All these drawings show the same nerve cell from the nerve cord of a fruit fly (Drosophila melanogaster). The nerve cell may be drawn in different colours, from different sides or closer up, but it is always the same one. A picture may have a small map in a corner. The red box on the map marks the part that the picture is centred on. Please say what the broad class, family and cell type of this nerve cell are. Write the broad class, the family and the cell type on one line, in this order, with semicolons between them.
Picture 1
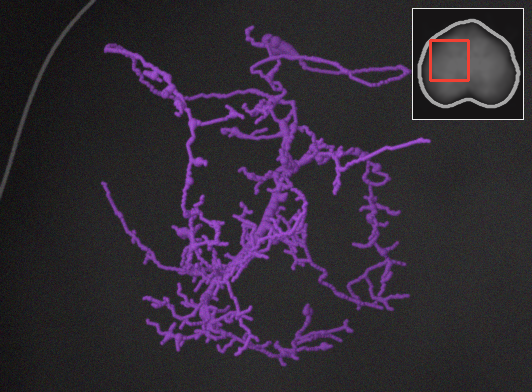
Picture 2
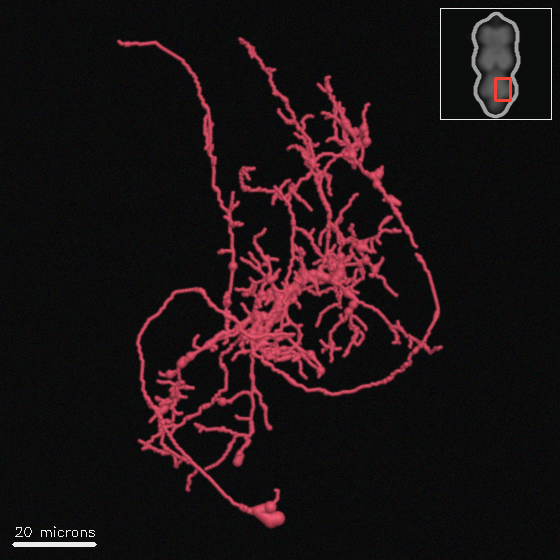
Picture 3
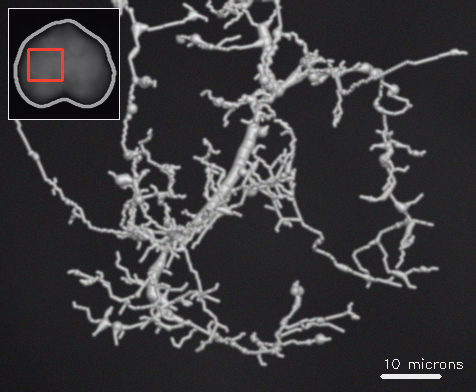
nerve-cord intrinsic neuron; hemilineage 03A; IN03A075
